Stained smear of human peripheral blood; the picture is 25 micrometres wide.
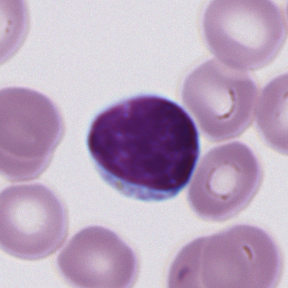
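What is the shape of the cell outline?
Smooth and roughly round, without projections.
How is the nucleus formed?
As a single rounded mass, with no lobes or deep indentation.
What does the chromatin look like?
Dense and dark purple, with only faint lighter streaks.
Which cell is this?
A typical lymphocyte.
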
